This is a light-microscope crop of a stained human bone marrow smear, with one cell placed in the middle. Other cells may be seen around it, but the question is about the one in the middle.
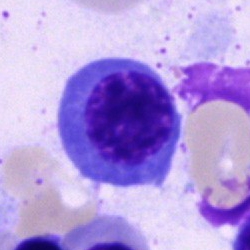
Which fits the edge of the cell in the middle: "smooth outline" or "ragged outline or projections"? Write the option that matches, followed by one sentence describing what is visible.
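Smooth outline. The cell has a smooth, roughly round outline.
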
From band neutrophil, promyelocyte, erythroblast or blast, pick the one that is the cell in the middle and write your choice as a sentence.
Framed in the middle of the crop is an erythroblast.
